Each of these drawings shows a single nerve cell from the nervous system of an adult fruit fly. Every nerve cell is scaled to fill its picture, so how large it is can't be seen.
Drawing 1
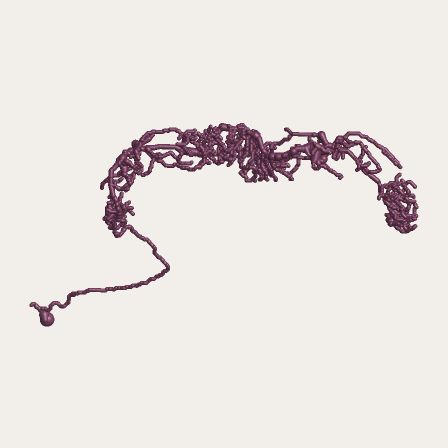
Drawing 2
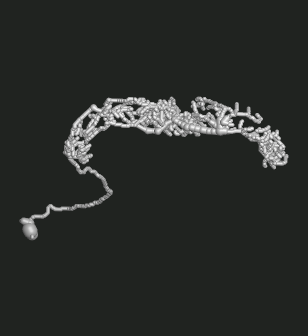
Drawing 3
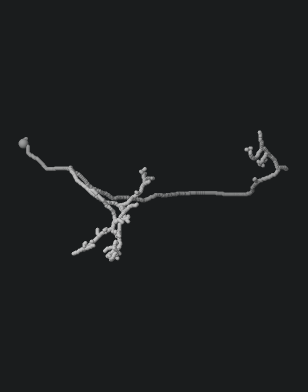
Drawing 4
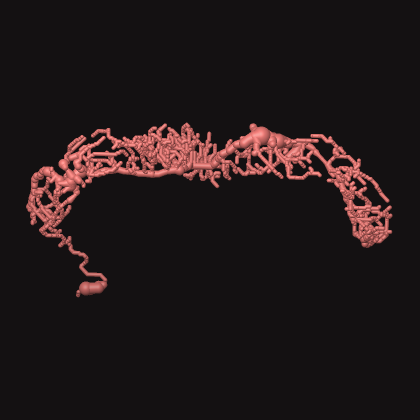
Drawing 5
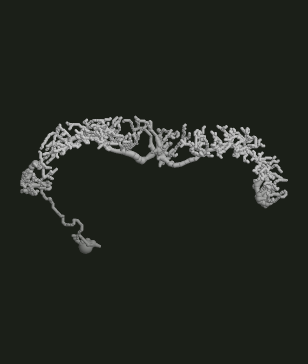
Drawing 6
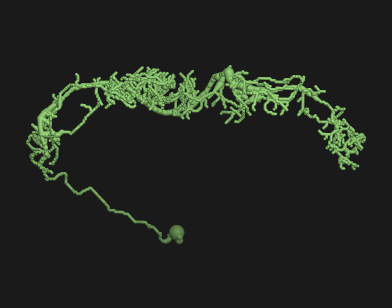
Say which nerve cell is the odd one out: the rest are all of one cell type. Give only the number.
3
